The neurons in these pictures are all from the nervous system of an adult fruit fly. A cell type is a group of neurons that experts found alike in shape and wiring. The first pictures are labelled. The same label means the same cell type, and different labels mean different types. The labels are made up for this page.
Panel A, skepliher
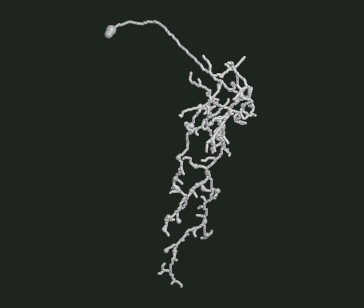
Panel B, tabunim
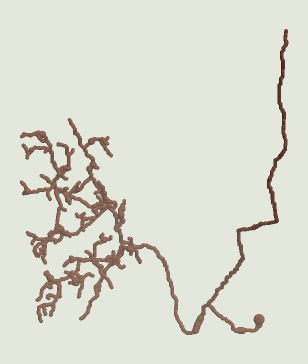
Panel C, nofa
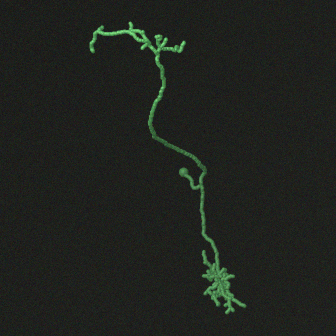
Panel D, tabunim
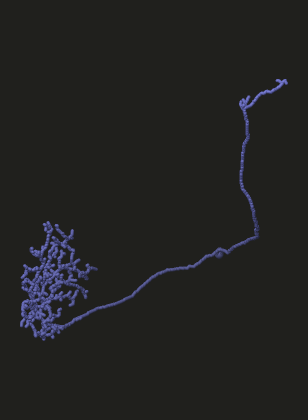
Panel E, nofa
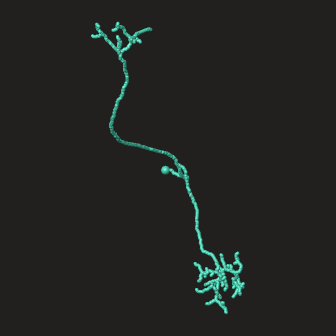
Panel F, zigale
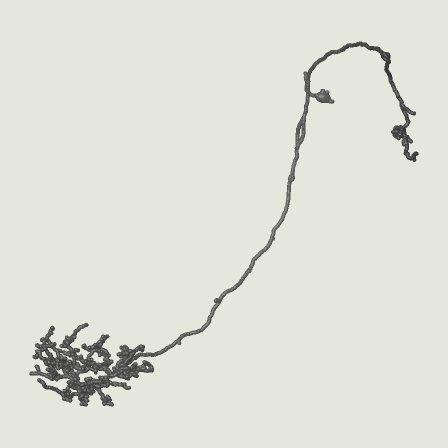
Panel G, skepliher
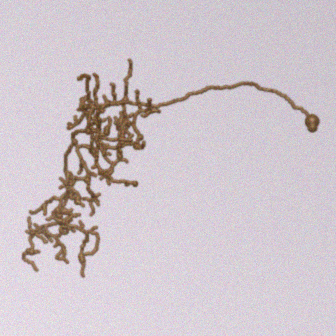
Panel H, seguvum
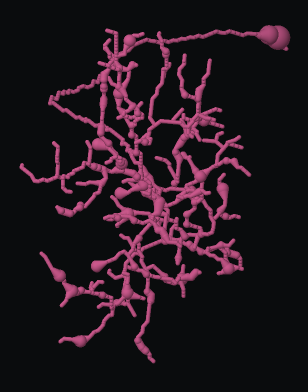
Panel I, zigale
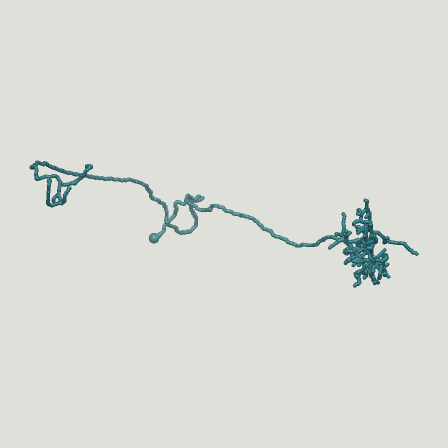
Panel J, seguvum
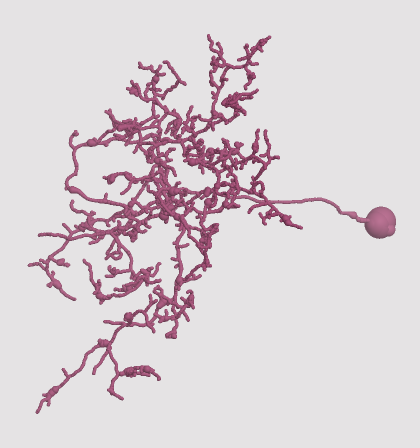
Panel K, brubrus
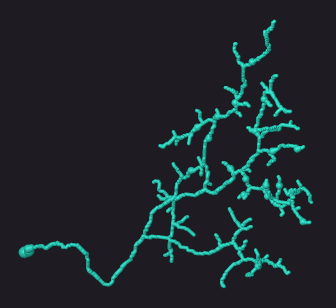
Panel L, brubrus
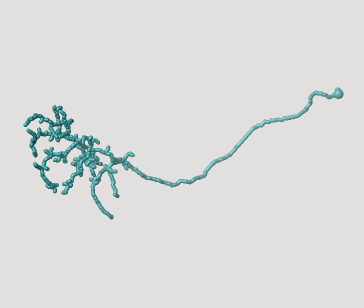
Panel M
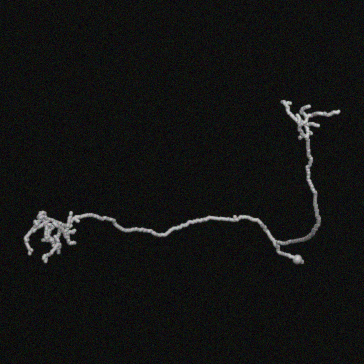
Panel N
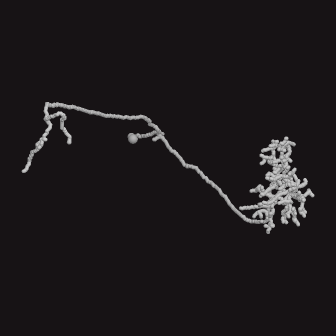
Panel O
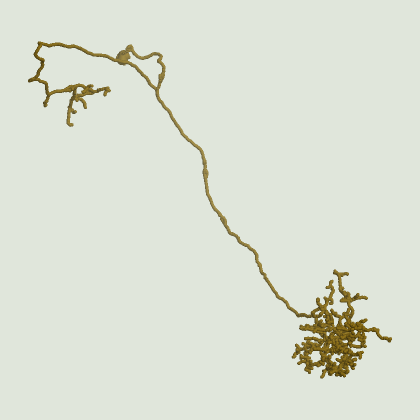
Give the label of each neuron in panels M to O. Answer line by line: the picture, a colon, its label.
M: nofa
N: zigale
O: zigale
